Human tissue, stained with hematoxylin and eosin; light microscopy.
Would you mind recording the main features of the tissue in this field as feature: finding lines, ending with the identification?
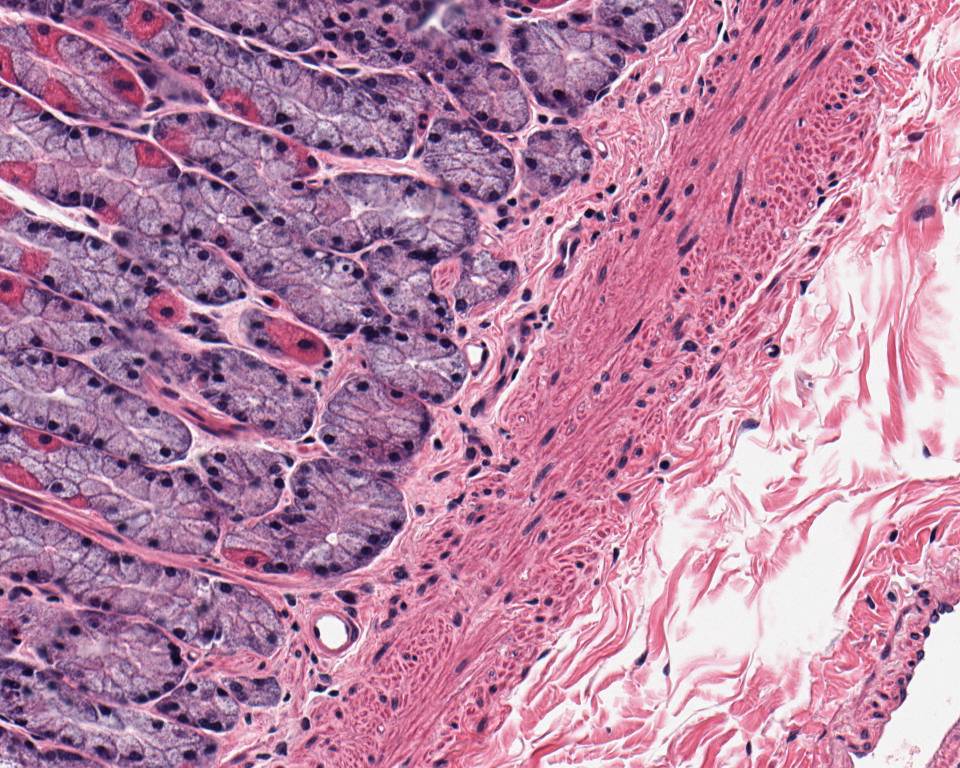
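Glands: straight tubules, cut lengthwise, oblique from upper left, ending blindly at muscle band
Chief cells: most; purple-grey, finely granular cytoplasm; small round basal nuclei
Parietal cells: larger, scattered; bright pink cytoplasm, central round nucleus
Vessel: small round empty lumen, lower centre, gland-muscle junction
Name: stomach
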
